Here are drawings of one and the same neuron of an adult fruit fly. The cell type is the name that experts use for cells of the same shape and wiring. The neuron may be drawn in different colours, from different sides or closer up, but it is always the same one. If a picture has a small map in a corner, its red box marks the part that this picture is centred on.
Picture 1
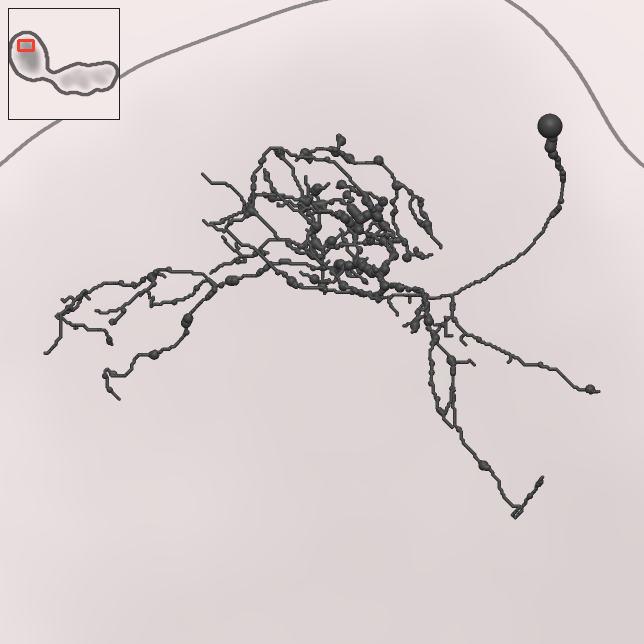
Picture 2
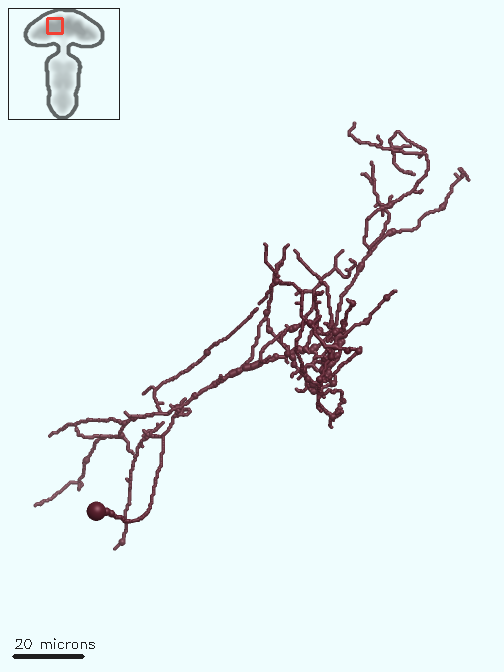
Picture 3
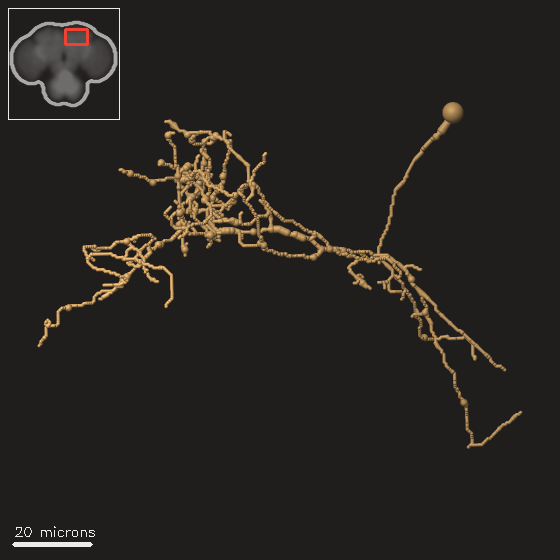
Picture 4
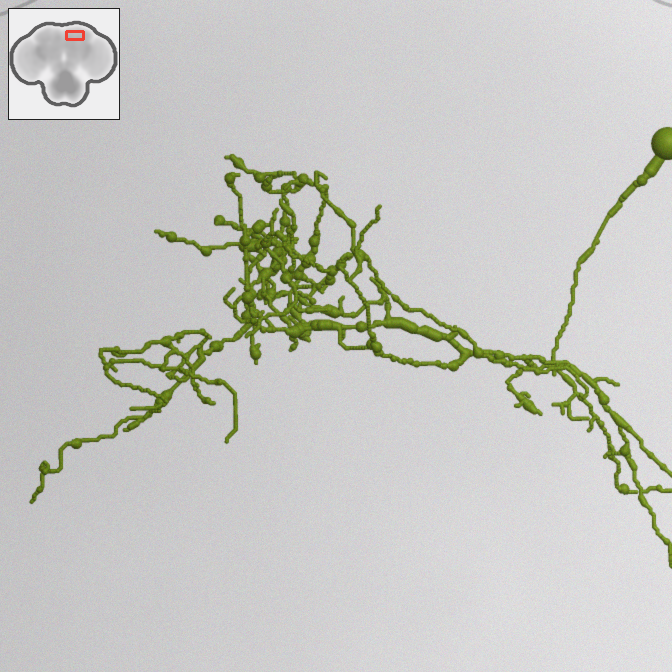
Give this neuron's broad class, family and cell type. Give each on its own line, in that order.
central-brain intrinsic neuron
hemilineage VLPd&p1_posterior
SIP048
